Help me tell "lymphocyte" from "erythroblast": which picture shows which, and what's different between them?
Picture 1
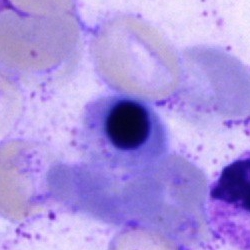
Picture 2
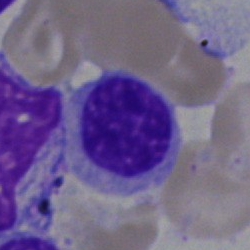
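Picture 1 shows an erythroblast, and picture 2 shows a lymphocyte. In the erythroblast the chromatin is dense and evenly dark, with no visible internal pattern. The lymphocyte's chromatin is deep purple, with scattered small pale spots.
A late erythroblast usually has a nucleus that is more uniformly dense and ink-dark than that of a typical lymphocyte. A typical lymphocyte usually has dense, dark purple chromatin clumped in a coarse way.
No nucleoli are visible in the erythroblast's nucleus. The cytoplasm of the erythroblast is pale greyish-blue, and that of the lymphocyte is pale blue.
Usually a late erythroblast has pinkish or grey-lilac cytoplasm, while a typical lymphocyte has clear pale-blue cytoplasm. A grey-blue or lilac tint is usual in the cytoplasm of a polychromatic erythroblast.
The erythroblast's cytoplasm contains neither granules nor vacuoles, and no distinct granules are visible in the lymphocyte's cytoplasm. The lymphocyte has a roughly round outline. Its nucleus sits off-centre toward the upper right, and its cytoplasm forms a rim that is widest on the lower left.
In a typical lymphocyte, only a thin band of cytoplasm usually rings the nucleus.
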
